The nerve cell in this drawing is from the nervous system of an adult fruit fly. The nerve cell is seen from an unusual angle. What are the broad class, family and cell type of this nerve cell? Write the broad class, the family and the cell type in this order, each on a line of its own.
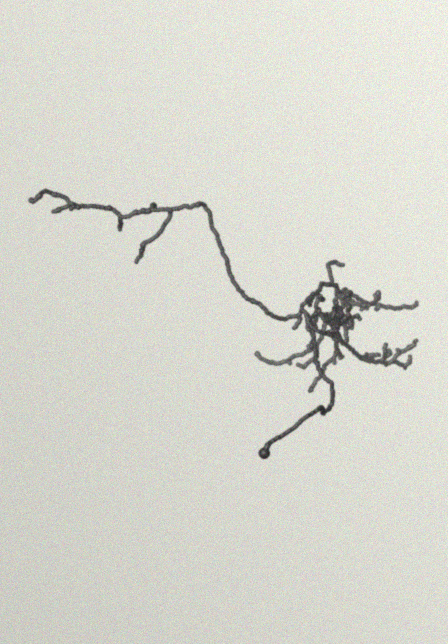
central-brain intrinsic neuron
hemilineage LB3
GNG646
